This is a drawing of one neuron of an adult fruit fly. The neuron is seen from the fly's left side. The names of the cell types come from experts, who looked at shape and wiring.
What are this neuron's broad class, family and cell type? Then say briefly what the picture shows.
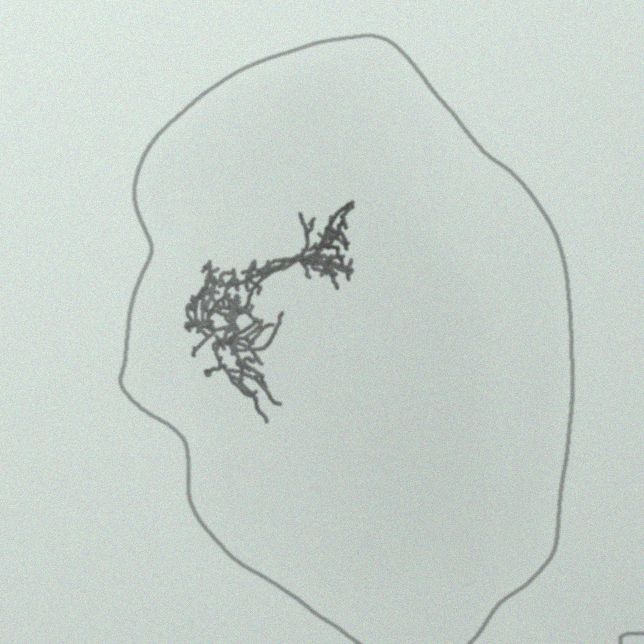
It is a central-brain intrinsic neuron. The family is hemilineage VLPl2_medial. Its cell type is AVLP177_a. In this view it is taller than it is wide.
